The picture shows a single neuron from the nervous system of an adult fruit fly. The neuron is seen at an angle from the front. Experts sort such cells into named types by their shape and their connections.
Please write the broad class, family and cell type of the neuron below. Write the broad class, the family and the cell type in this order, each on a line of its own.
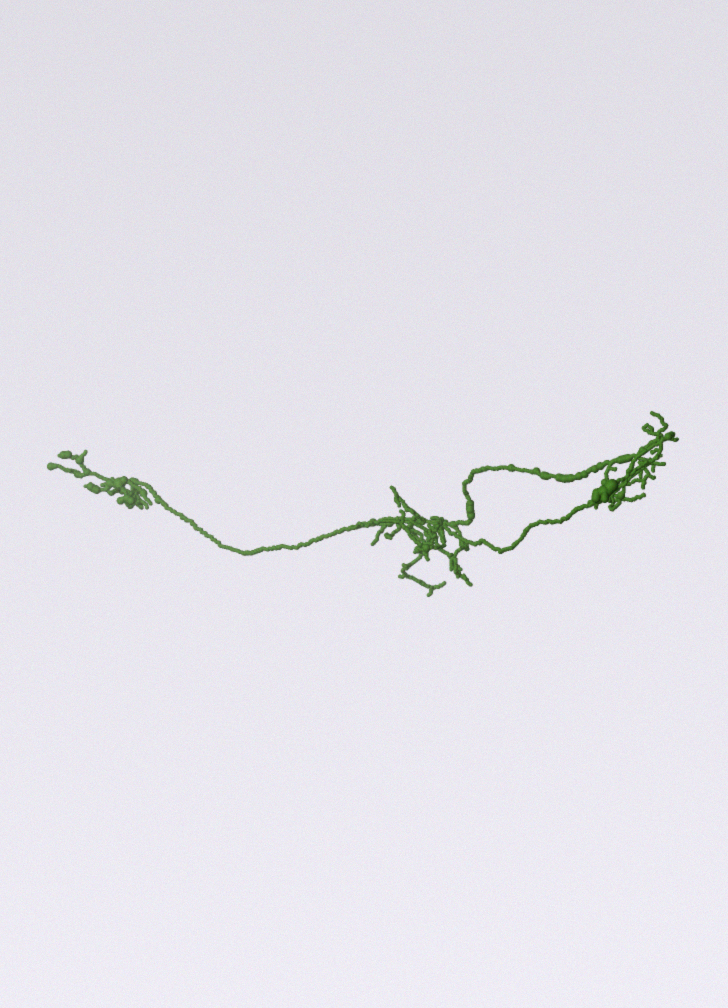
central-brain intrinsic neuron
hemilineage AOTUv3_ventral
AOTU037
